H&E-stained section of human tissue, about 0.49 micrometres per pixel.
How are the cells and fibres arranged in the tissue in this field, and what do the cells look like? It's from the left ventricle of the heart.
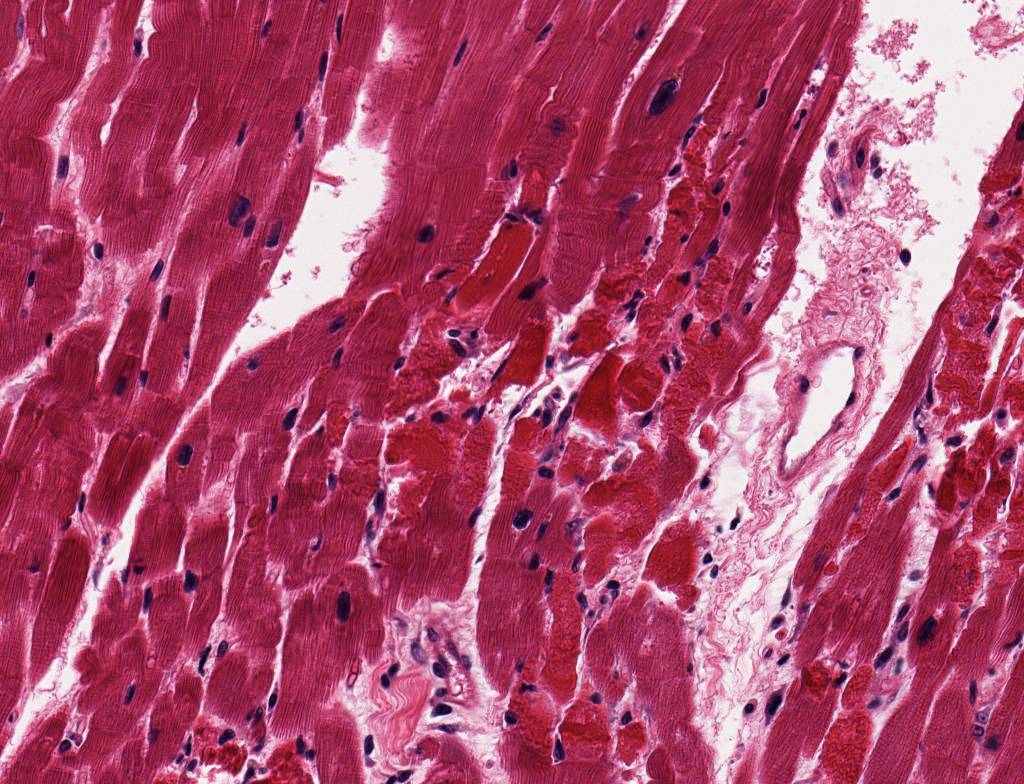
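Small dark nuclei of interstitial cells are more crowded between the fibres in the centre than on the left. Right of centre, a small thin-walled vessel with an open lumen sits in loose, pale pink fibrillar stroma. Fat cells are absent throughout.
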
